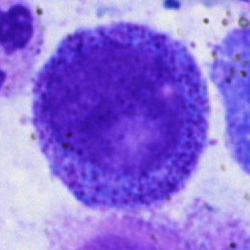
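Promyelocyte, reviewed item by item. The outline is round. The edge of the nucleus is hidden beneath the granules. A check for vacuoles finds none in the cell. Lastly, the margin is beaded by granules rather than smooth.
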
